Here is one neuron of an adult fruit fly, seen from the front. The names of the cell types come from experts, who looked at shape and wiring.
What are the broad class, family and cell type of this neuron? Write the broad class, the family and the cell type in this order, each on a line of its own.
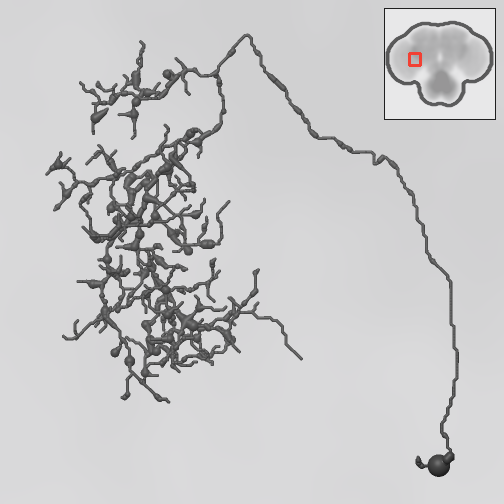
optic-lobe intrinsic neuron
Li
Li34a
